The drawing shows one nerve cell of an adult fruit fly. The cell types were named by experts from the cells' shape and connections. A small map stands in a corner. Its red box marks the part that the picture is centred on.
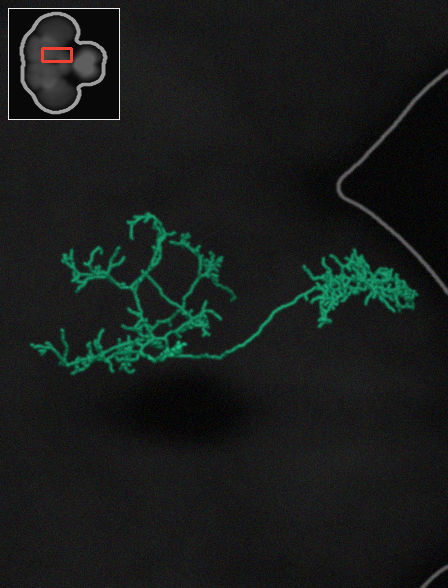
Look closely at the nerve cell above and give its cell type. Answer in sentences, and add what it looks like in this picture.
It is of cell type VES043. It is a central-brain intrinsic neuron. Dozens of branch ends can be seen. As drawn here it is wider than it is tall.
